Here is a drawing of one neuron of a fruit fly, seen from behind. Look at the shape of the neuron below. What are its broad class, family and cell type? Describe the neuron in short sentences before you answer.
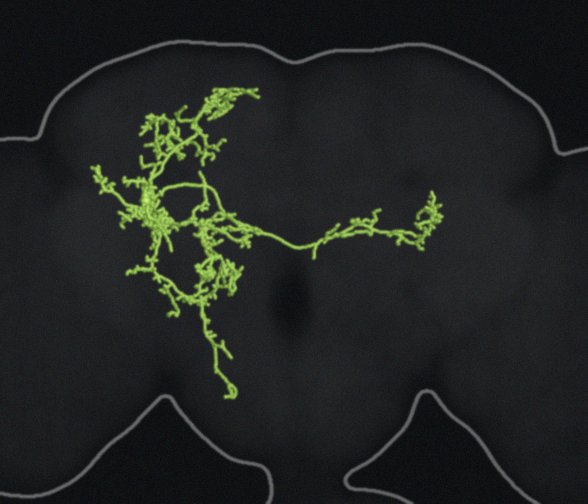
The cell body is on the left of the picture. Dozens of branch ends can be seen. It is a central-brain intrinsic neuron. The family is hemilineage DL1_ventral. The cell type is PVLP211m_c.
